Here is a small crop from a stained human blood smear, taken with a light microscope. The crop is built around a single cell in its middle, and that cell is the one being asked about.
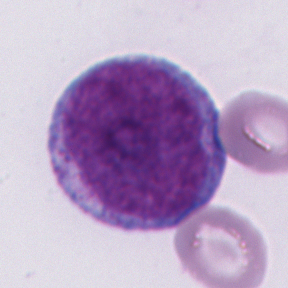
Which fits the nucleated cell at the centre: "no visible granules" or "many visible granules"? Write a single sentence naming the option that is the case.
Its cytoplasm is free of any visible granules.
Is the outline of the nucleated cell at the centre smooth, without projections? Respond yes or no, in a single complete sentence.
Yes, neither ragged parts nor projections, blebs or tags mark the edge of the cell.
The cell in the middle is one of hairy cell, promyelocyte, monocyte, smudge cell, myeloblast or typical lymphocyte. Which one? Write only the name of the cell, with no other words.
promyelocyte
